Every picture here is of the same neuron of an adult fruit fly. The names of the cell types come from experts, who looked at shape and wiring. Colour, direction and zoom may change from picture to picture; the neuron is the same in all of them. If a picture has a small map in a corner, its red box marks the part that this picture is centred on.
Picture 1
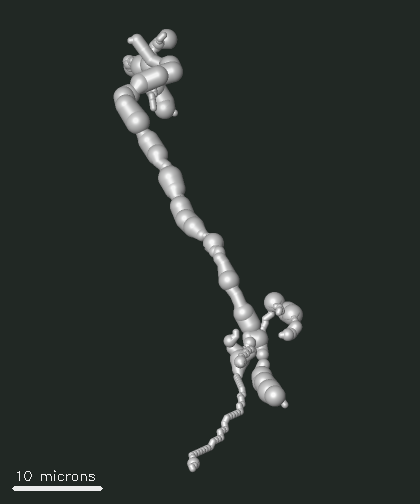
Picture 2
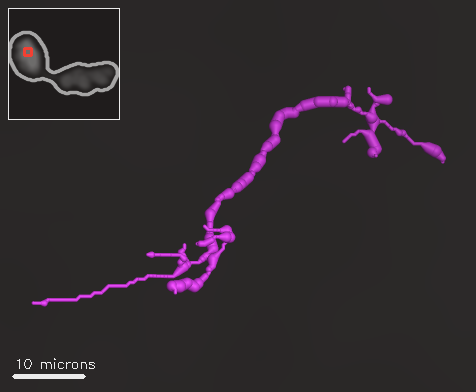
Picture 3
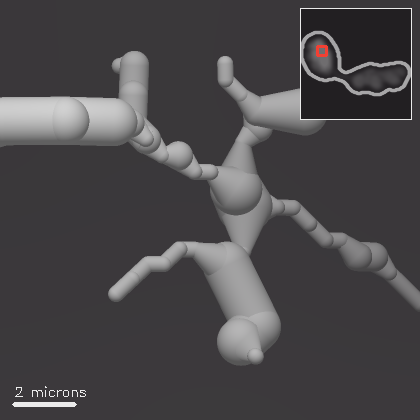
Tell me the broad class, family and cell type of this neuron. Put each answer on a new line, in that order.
optic-lobe intrinsic neuron
L
L4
